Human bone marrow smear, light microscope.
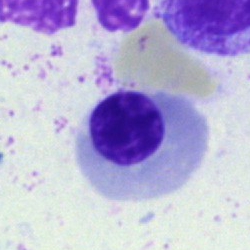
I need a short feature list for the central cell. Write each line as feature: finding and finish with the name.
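Nucleus: off-centre, toward upper left
Chromatin: dark purple, coarsely clumped
Nucleolus: none seen
Cytoplasm: no granules
Cell type: erythroblast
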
